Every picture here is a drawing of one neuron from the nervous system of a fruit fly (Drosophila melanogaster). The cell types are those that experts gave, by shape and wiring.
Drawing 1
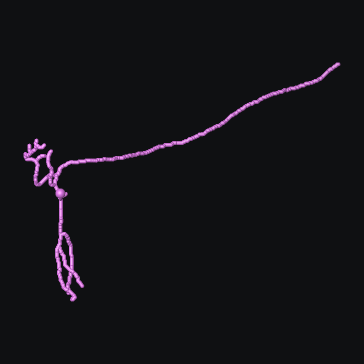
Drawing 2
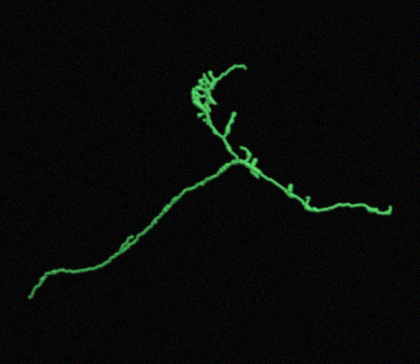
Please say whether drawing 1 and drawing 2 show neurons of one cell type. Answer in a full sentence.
They are of the same cell type.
